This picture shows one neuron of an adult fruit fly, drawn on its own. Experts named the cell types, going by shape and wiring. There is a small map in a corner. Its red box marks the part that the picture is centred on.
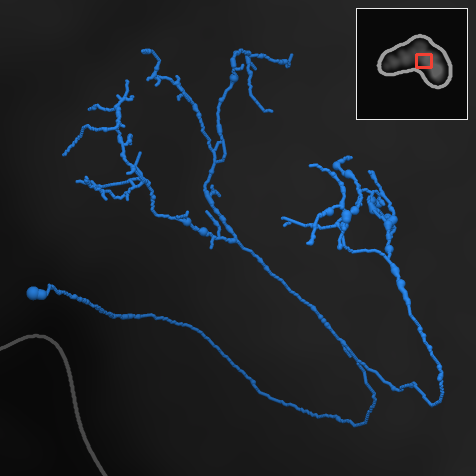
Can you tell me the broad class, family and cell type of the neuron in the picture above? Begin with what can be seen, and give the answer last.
Its cell body lies on the left of the picture. Dozens of branch ends can be seen. It is a central-brain intrinsic neuron. Its family is hemilineage DL1_dorsal. The cell type is LHPV5c3.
